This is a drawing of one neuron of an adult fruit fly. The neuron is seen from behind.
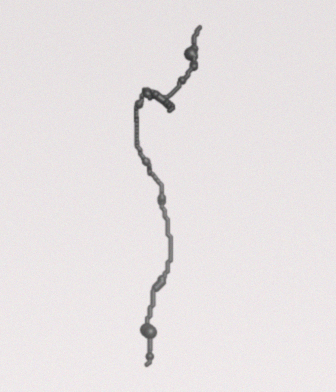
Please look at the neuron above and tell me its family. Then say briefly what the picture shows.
The name of its family is class mechanosensory. This is a sensory neuron entering the brain. The drawing shows no cell body. It has a dozen or fewer branch ends.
